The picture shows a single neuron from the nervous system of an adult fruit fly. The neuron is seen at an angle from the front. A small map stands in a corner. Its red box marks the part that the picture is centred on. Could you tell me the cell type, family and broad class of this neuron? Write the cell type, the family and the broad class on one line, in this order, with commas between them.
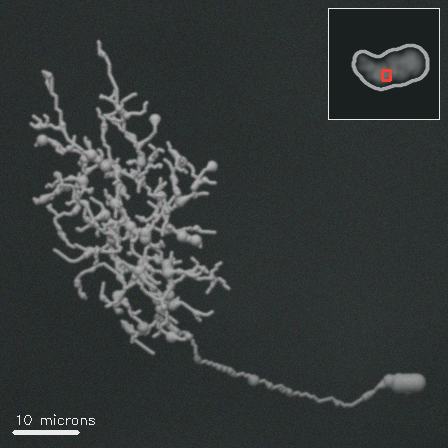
Pm1, Pm, optic-lobe intrinsic neuron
